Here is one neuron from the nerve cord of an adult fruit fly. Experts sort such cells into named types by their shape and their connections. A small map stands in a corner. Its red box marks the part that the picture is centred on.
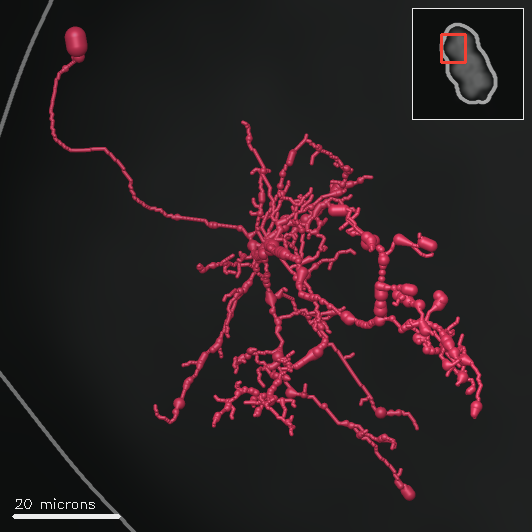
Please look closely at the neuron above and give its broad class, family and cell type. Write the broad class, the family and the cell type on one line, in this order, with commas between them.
nerve-cord intrinsic neuron, hemilineage 19A, IN19A091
